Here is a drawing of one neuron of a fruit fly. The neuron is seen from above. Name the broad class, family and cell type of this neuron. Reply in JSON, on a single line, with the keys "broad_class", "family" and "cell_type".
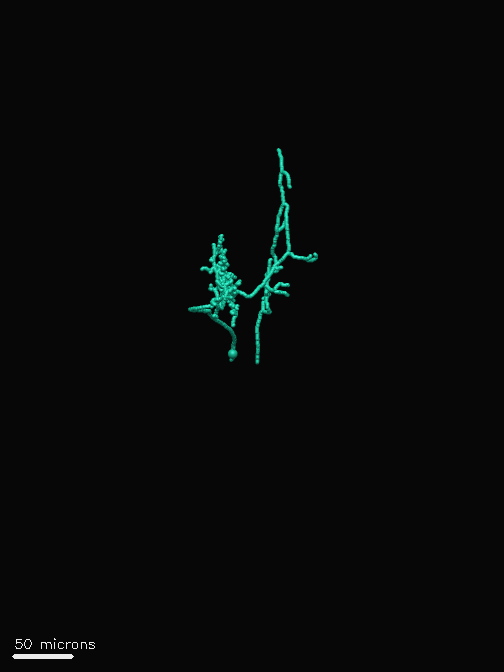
{"broad_class": "nerve-cord intrinsic neuron", "family": "hemilineage 06A", "cell_type": "IN06A096"}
